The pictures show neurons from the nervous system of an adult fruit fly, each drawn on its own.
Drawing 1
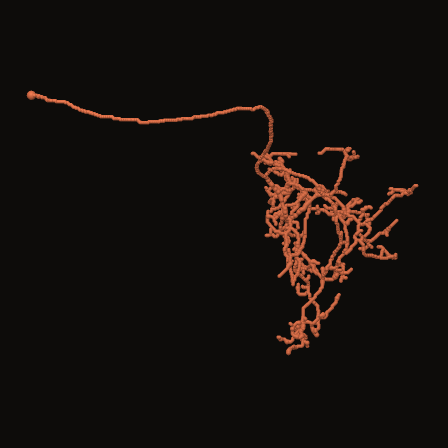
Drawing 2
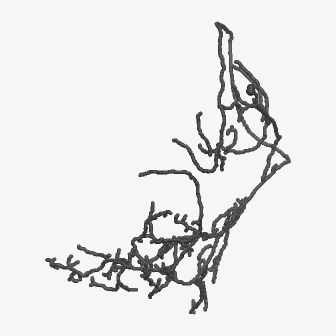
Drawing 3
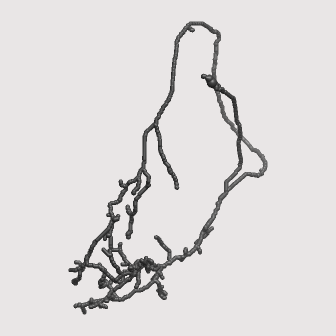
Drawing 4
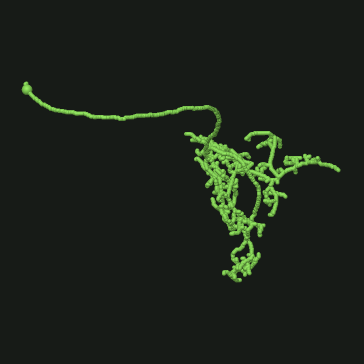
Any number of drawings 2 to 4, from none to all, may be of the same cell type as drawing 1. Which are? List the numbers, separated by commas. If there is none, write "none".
4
